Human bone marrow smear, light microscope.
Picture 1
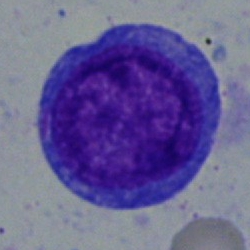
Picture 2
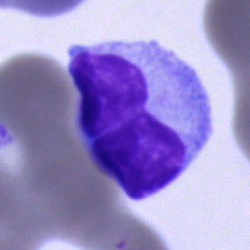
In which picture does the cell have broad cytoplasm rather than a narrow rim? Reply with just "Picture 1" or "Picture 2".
Picture 2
